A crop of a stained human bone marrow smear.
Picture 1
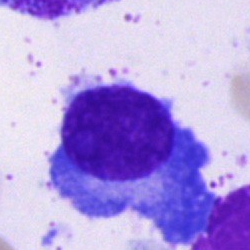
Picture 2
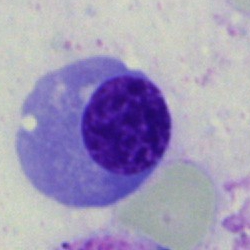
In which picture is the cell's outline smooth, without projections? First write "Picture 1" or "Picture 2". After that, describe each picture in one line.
Picture 2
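What picture 1 shows: The cell outline is irregular, with ragged bulging edges to the cytoplasm.
What picture 2 shows: The cell outline is broadly oval with a smooth margin.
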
